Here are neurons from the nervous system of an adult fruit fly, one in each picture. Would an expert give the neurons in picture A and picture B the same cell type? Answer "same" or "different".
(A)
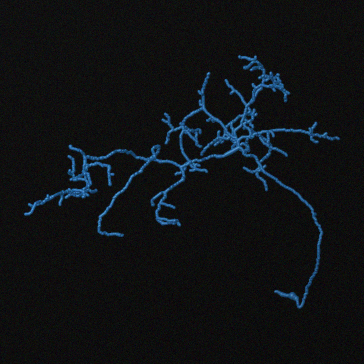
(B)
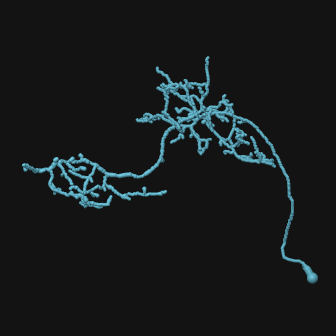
different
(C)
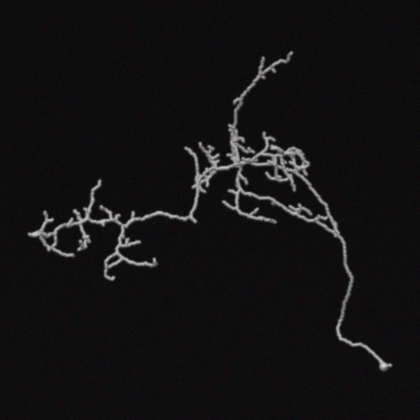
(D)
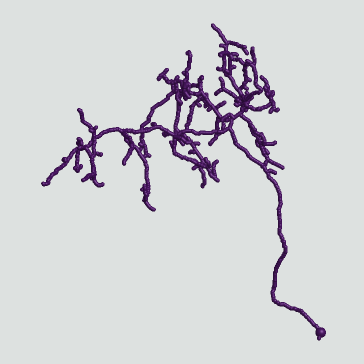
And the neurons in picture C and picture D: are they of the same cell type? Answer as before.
different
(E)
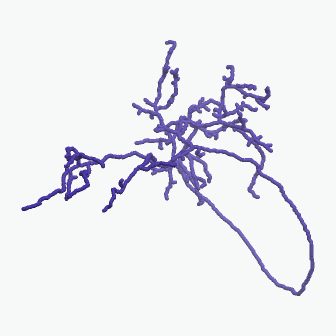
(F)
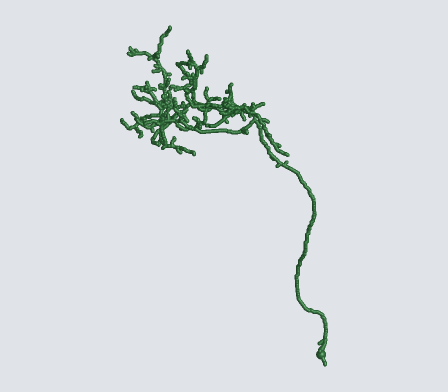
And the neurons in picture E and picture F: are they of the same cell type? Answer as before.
different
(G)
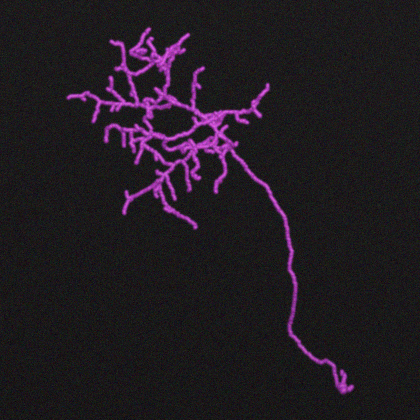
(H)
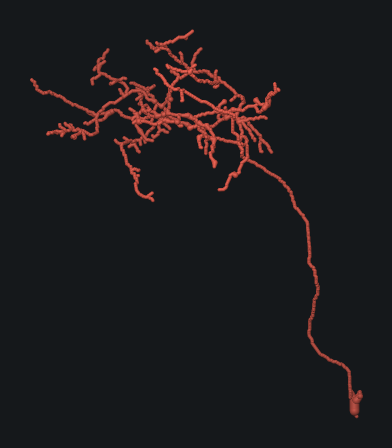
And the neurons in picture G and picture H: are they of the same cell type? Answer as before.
same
